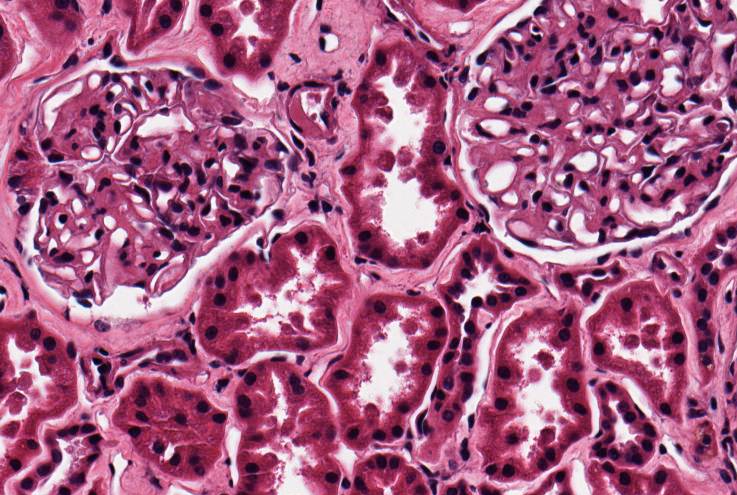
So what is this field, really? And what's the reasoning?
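The cortical labyrinth of the kidney is what you are seeing here. Start with the two glomeruli, at the left and upper right, with tubules packed around them.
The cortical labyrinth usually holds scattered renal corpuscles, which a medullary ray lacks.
Each tuft is crowded with dark nuclei among many small open capillary loops.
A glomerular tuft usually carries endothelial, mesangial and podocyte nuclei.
Now the tubules: their cells are cuboidal, with abundant, deeply eosinophilic, granular cytoplasm and round, dark nuclei toward the base.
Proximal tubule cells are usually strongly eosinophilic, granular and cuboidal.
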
